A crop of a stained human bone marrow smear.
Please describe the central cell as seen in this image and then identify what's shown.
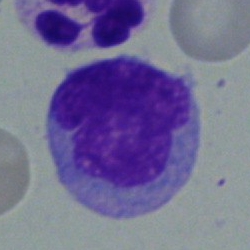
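Round outline here, with the nucleus sitting toward the top of the cell and a notch on its left side. No distinct granules show in the cytoplasm. That's a monocyte.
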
